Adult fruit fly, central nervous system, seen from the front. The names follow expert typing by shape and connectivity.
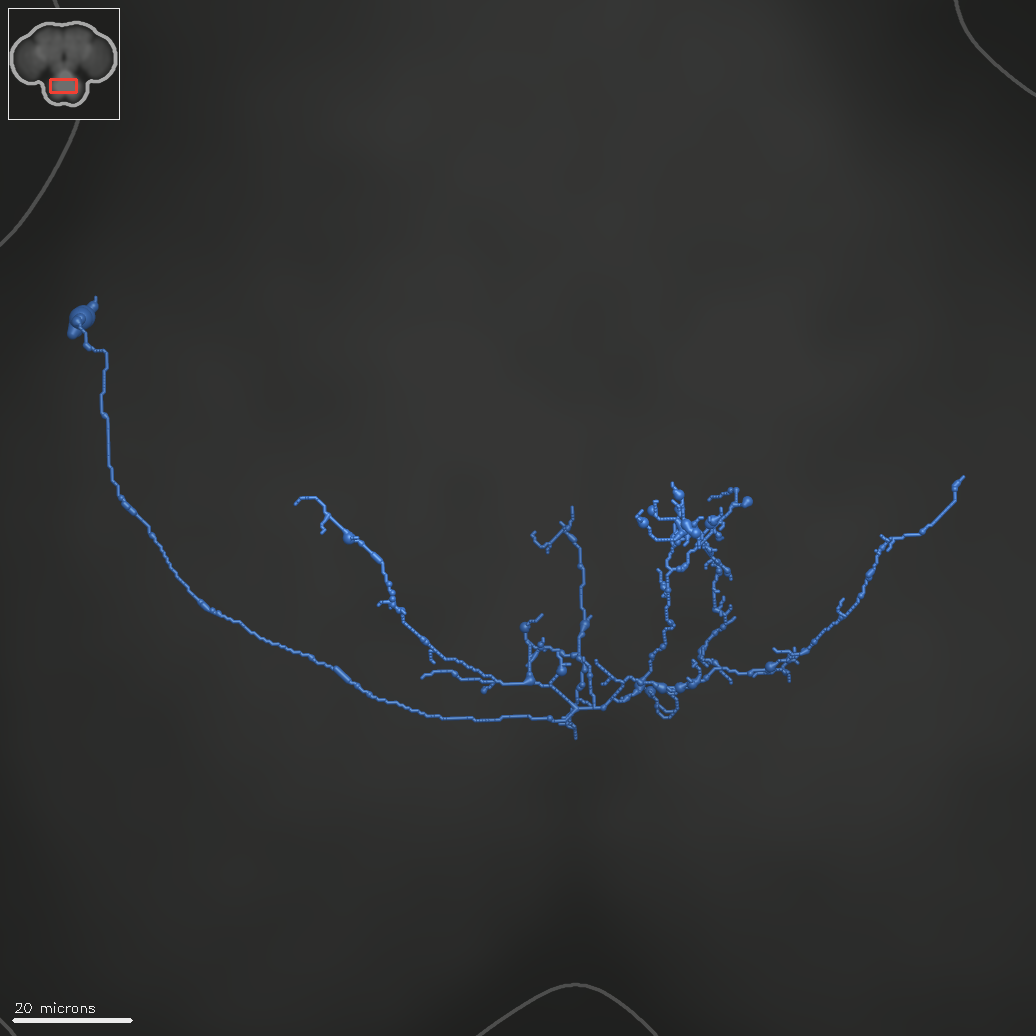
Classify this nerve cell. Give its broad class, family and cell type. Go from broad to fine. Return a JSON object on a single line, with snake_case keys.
{"broad_class": "nerve-cord intrinsic neuron", "family": "hemilineage 09B", "cell_type": "IN09B052_a"}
